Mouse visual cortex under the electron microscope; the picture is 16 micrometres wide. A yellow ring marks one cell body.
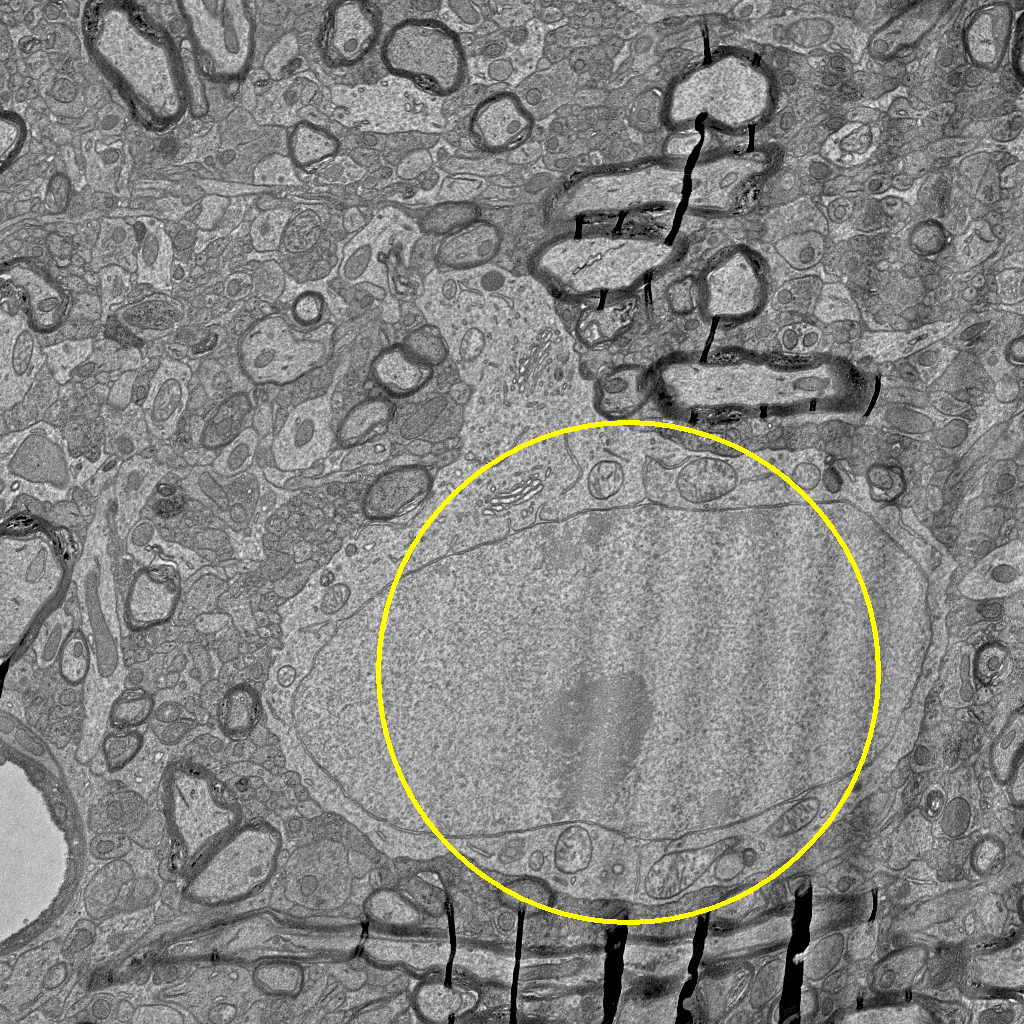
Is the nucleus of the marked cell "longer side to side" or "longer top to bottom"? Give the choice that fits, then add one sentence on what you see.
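Longer side to side. The nucleus is an elongated oval whose long axis runs horizontally.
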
